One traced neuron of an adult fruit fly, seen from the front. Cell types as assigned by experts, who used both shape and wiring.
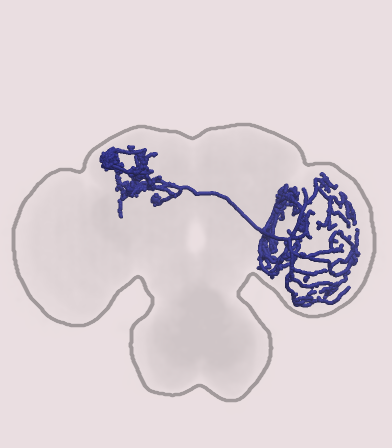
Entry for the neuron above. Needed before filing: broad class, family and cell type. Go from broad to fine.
visual centrifugal neuron; hemilineage SMPp&v1_ventral; OLVC4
